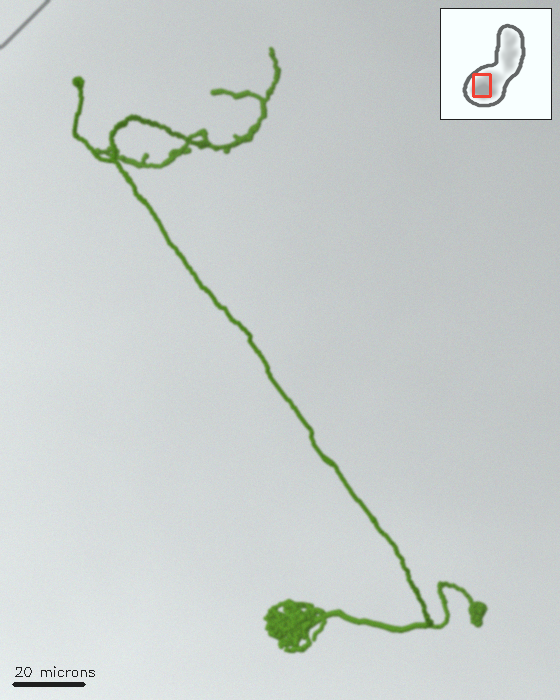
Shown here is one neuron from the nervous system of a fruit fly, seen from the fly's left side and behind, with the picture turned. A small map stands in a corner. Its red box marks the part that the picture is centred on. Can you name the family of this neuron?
hemilineage ALl1_ventral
